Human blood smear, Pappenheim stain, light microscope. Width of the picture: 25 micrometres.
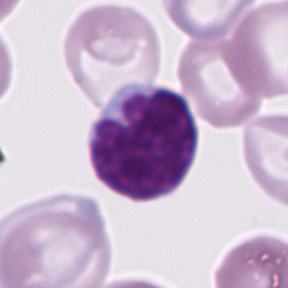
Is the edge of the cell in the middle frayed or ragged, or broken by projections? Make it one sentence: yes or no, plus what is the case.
No, there are no projections, blebs or tags; the cell's outline is smooth.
